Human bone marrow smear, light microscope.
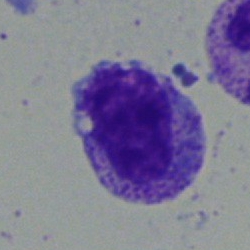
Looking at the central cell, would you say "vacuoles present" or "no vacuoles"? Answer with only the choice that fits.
Vacuoles present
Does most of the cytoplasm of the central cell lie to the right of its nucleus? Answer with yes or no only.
Yes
